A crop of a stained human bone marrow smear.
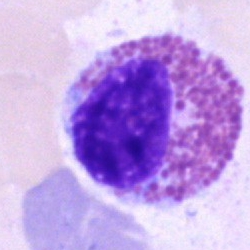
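Eosinophil, the middle cell in a stained human bone marrow smear. Its outline is roughly round, and the nucleus lies toward the left side of the cell. The chromatin is dense and stains deep purple. The granules are coarse and round, of fairly even size.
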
